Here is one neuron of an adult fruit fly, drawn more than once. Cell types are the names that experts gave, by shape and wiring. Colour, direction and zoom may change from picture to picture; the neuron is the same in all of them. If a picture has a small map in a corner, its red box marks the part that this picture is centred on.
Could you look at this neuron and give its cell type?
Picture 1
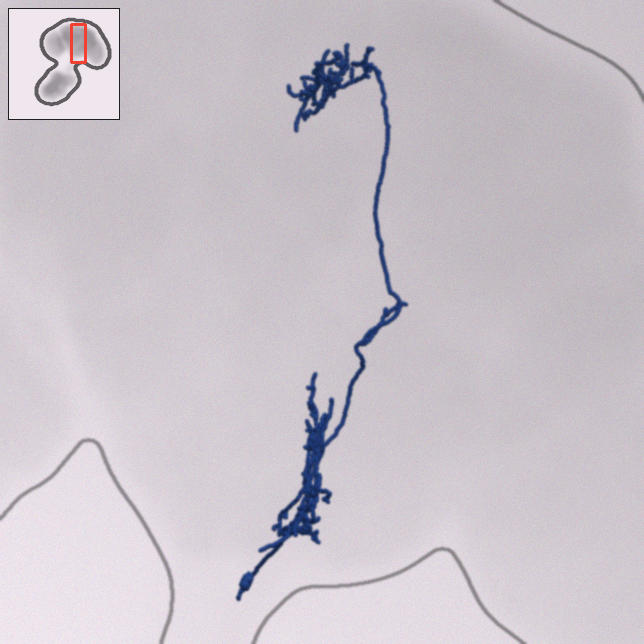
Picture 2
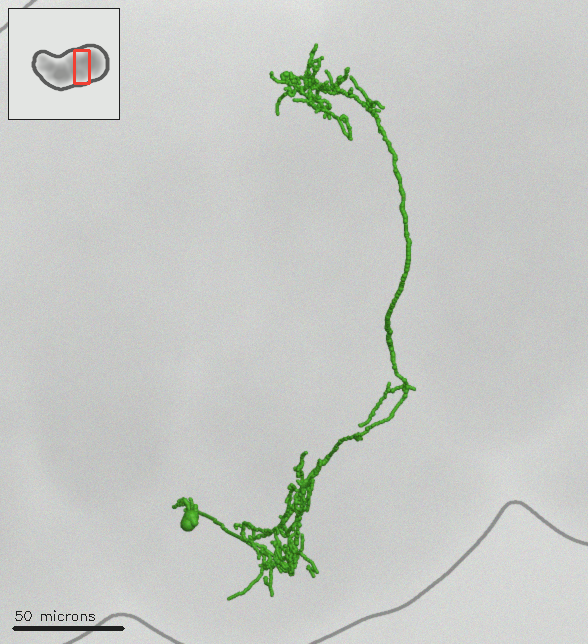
GNG631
